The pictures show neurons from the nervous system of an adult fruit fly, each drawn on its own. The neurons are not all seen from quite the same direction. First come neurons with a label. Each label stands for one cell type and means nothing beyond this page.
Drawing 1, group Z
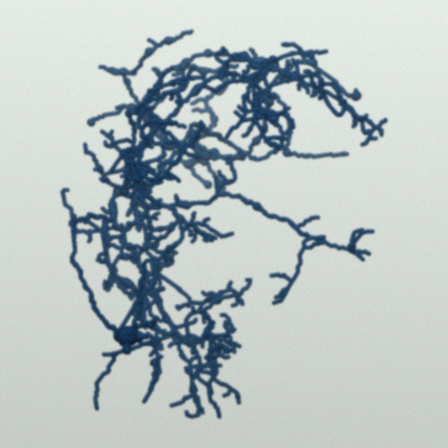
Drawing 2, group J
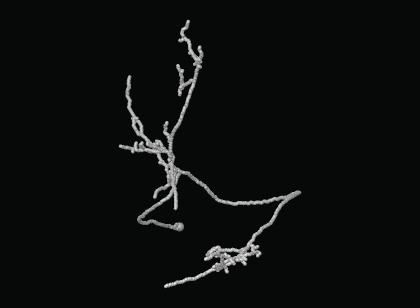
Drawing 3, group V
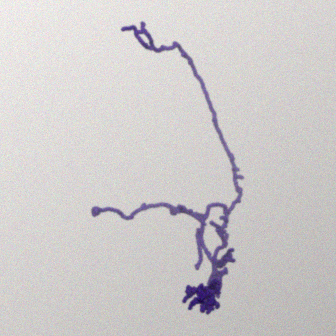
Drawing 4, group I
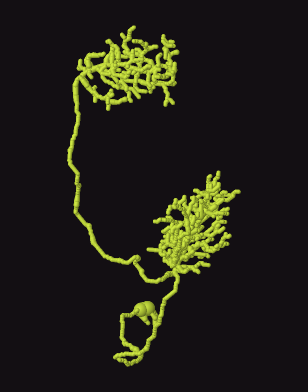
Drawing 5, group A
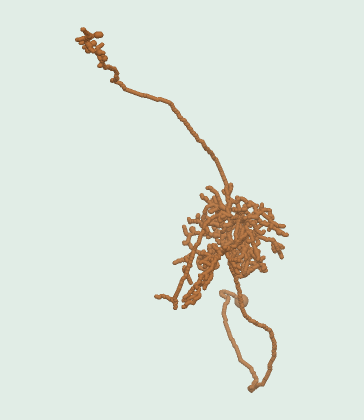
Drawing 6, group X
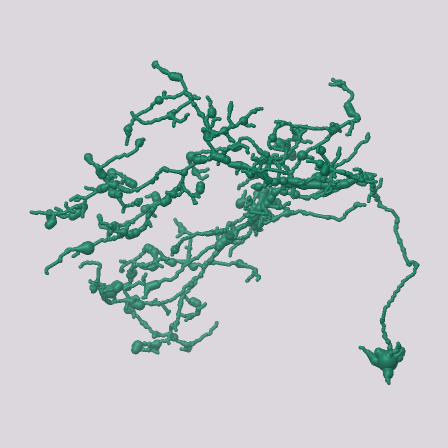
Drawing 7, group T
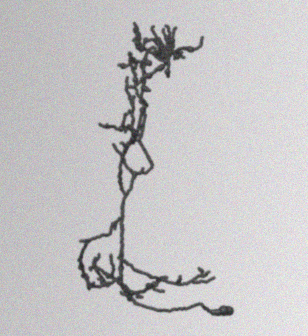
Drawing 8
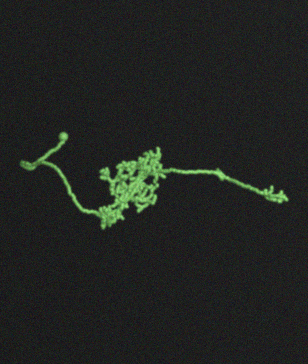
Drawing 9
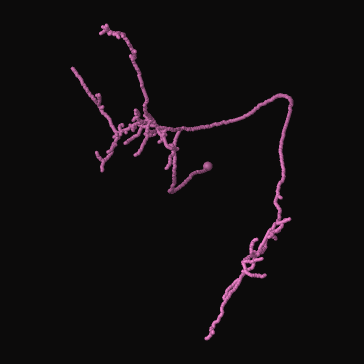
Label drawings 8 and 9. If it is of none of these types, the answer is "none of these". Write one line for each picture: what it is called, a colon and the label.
8: group A
9: group J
